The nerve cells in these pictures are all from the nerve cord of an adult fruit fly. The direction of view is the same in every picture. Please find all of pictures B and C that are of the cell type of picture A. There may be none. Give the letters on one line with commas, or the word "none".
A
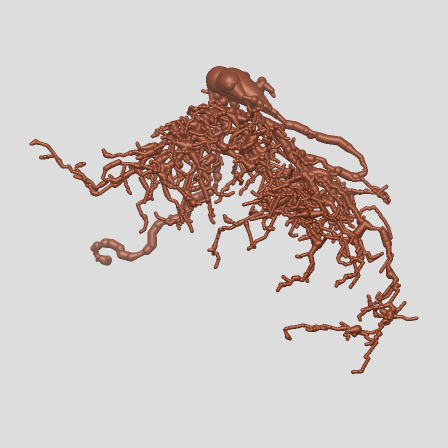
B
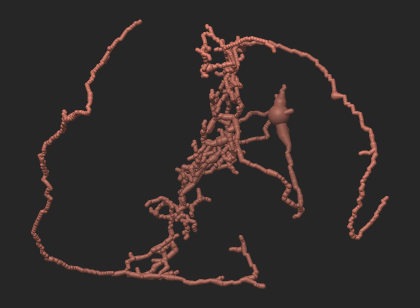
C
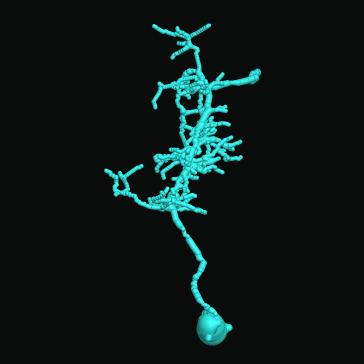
none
